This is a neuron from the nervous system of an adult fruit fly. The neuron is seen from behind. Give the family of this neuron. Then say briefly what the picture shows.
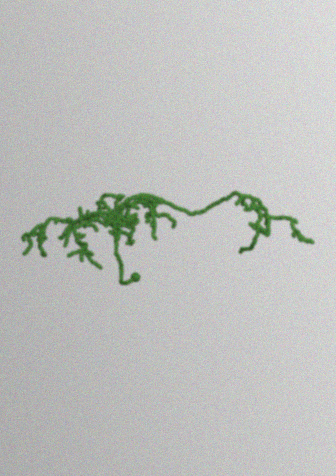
Its family is hemilineage DM6_dorso_lateral. This is a central-brain intrinsic neuron. The cell body can be seen in the middle of the picture. In this view it is more than twice as wide as it is tall.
